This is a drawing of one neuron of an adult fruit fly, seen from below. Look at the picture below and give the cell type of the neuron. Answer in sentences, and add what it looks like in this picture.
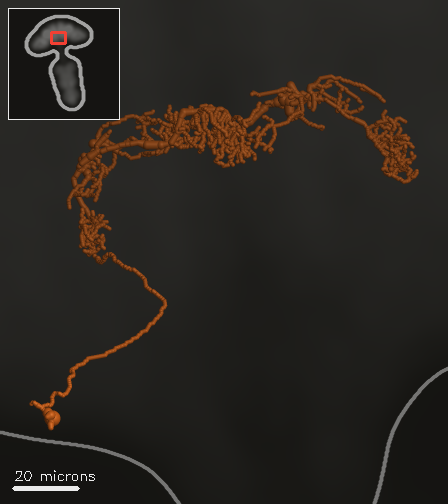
It is of cell type Delta7. This is a central-brain intrinsic neuron. It lies in the brain. By the scale bar it is about 120 microns wide in this view. The picture shows dozens of branch ends.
